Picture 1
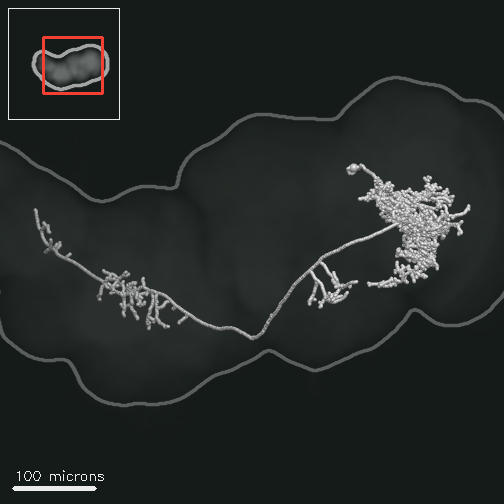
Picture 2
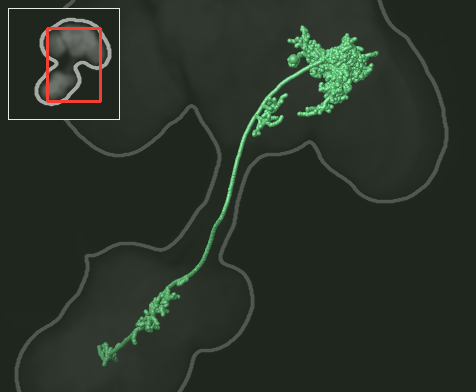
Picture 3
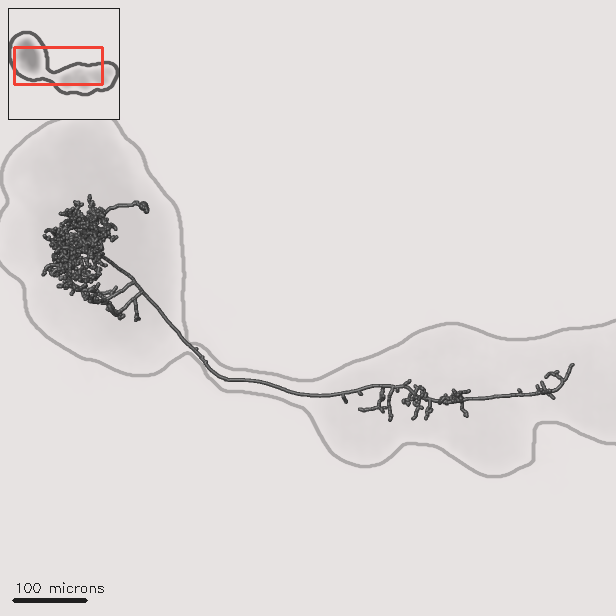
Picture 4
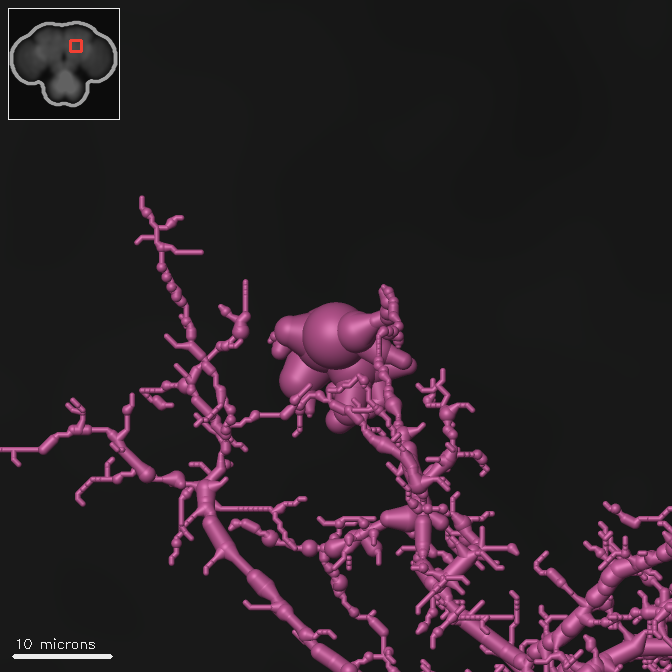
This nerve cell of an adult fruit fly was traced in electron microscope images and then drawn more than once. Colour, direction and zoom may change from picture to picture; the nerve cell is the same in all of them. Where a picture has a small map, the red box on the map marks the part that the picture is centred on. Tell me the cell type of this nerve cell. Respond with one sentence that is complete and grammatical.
By its cell type, the nerve cell is DNp06.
